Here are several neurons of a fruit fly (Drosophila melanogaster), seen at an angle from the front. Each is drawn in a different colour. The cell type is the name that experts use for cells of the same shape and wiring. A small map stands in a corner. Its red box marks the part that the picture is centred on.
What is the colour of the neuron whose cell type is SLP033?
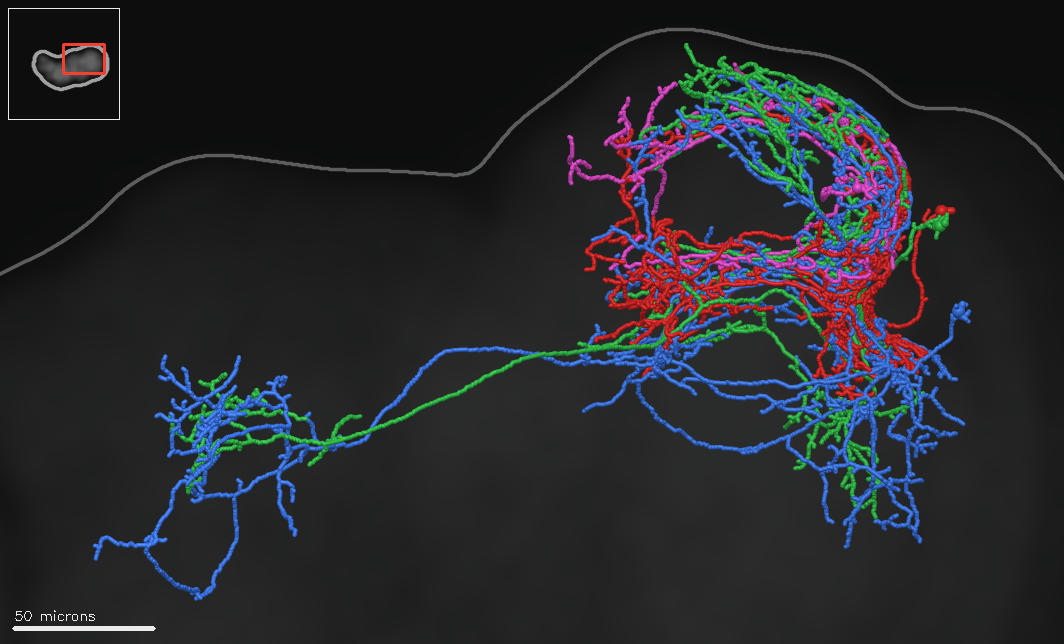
green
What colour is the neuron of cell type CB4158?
magenta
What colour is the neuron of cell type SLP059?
red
